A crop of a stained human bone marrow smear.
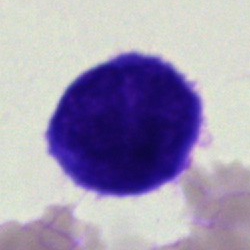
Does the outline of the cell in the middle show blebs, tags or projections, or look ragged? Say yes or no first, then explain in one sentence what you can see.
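Yes. The edge of the cell is slightly irregular, with small bumps rather than a smooth line.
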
